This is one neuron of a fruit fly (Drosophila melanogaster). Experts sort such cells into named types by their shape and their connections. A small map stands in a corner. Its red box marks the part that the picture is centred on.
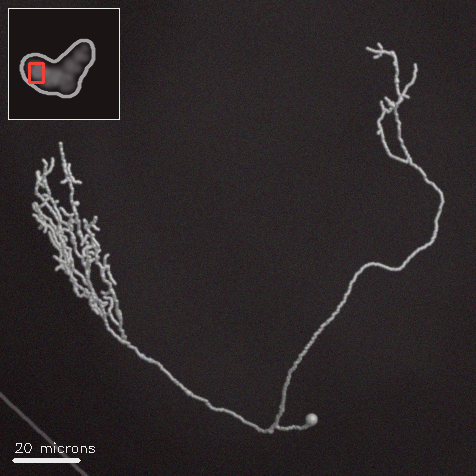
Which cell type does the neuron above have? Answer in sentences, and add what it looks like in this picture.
Its cell type is MeLo4. This is an optic-lobe intrinsic neuron. By the scale bar it is about 130 microns wide in this view. Dozens of branch ends can be seen.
